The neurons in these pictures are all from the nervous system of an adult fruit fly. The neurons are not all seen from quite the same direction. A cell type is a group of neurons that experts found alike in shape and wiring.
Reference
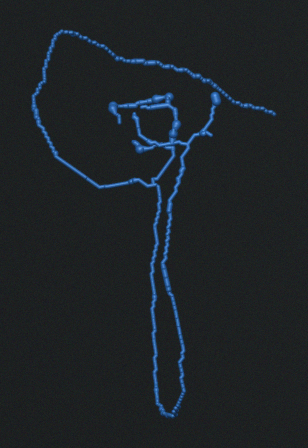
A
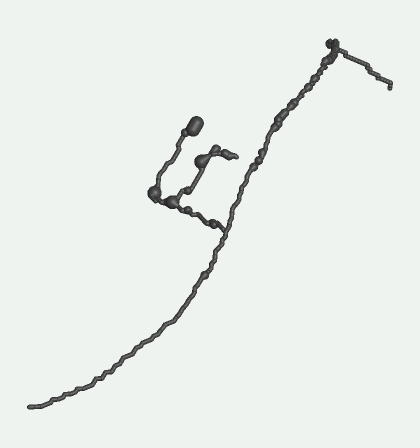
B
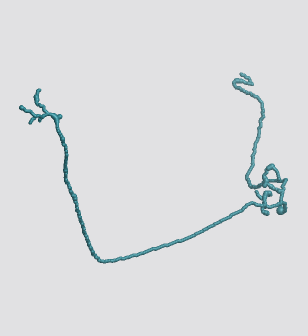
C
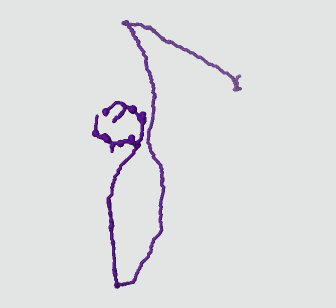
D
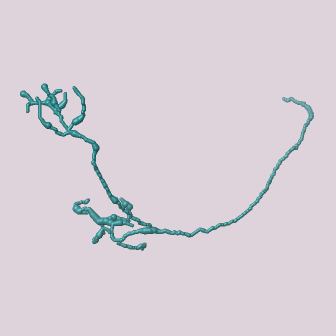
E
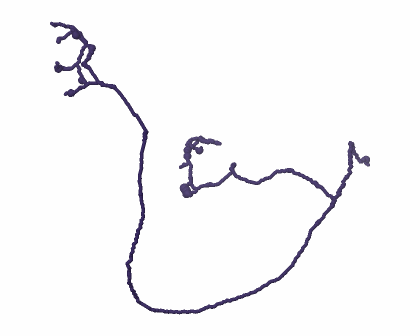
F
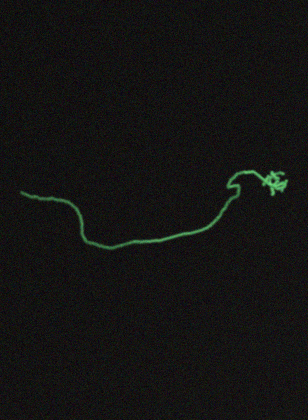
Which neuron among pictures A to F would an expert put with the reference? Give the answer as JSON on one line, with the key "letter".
{"letter": "C"}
